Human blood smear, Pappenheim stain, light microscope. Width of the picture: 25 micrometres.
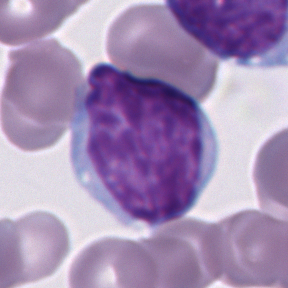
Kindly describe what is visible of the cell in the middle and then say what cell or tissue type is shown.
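I'll start with the nucleus: it is oval, about 15 by 10 micrometres, and its edge is irregular, slightly notched at the upper left. It takes up about 80% of the area of a cell measuring about 15 by 12 micrometres. What remains is a narrow rim of pale blue cytoplasm, widest on the left side. Looking across that rim, I can see no granules. The cell is a myeloblast.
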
